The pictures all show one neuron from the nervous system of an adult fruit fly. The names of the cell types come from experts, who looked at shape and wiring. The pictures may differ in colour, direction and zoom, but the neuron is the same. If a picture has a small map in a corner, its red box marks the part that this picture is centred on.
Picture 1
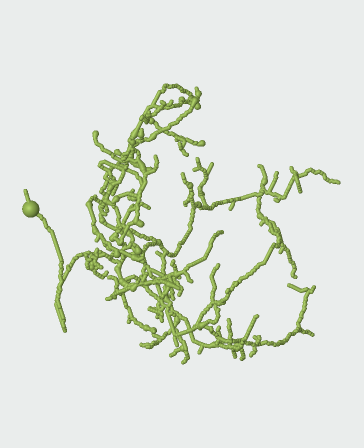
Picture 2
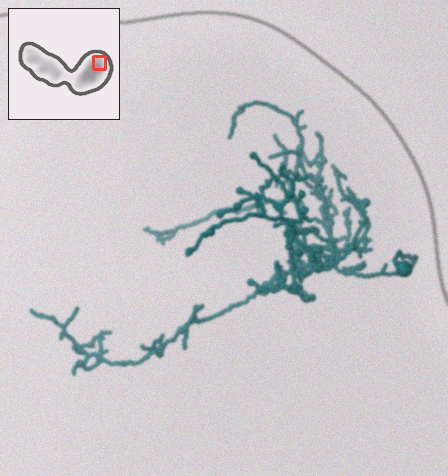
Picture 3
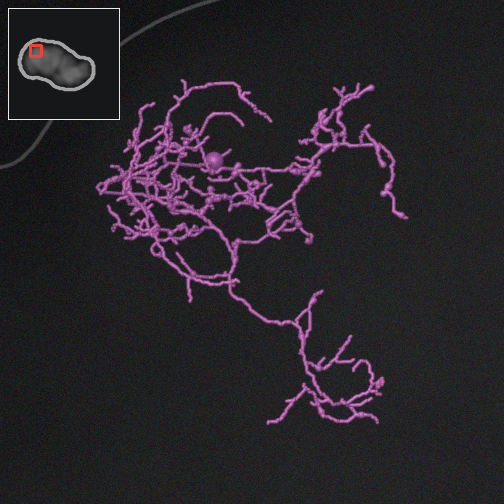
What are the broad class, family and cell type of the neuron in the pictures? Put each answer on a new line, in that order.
central-brain intrinsic neuron
hemilineage SLPad1_anterior
CB2285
